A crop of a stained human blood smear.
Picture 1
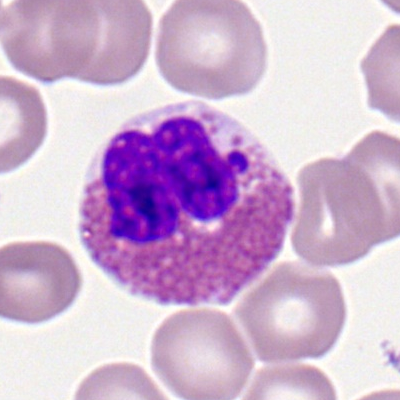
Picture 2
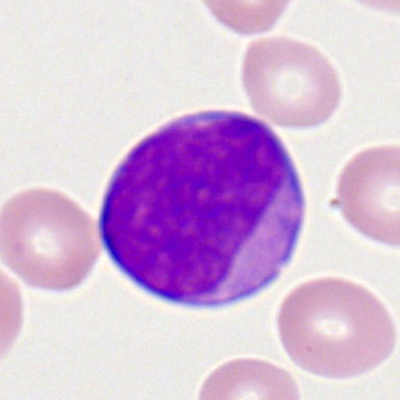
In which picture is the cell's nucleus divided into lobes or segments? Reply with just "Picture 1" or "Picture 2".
Picture 1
